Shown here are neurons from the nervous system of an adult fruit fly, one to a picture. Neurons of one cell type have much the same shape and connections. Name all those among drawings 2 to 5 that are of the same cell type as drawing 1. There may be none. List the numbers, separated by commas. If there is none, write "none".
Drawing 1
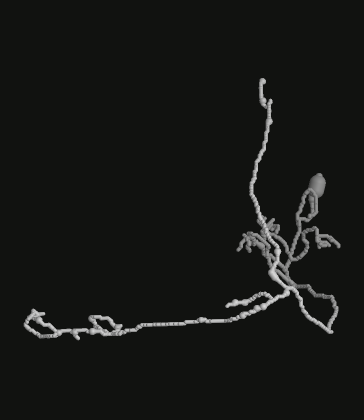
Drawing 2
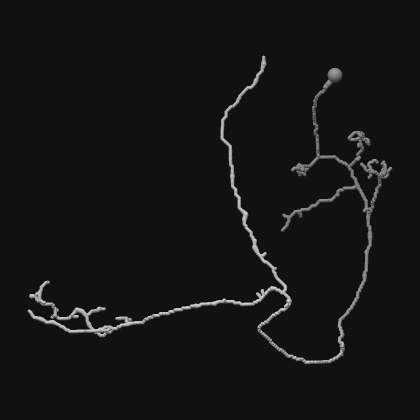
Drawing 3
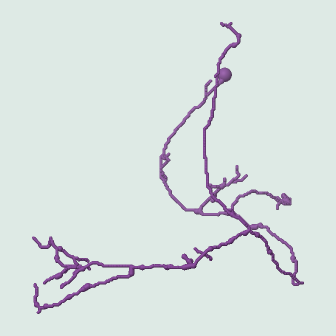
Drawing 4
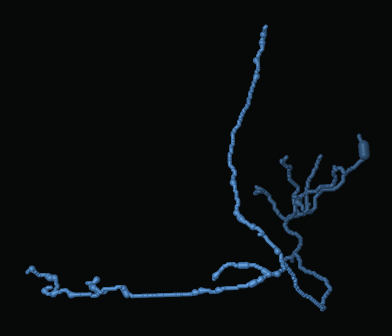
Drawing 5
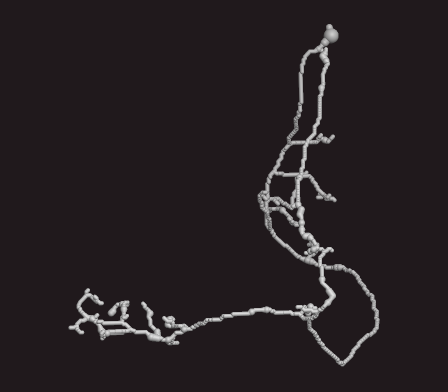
2, 4, 5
